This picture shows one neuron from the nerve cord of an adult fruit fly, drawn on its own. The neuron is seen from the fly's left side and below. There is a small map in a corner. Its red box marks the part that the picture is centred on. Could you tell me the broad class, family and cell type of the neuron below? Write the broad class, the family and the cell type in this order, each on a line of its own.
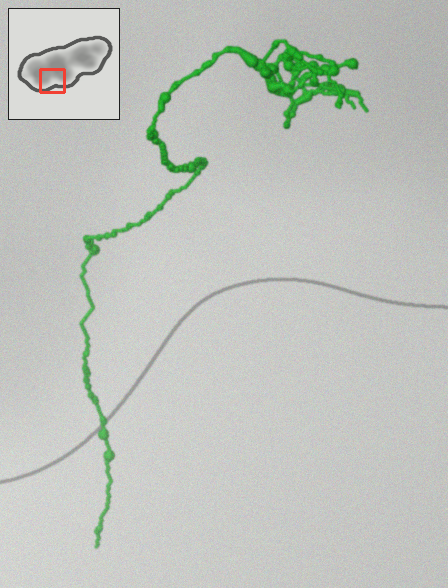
sensory neuron entering the nerve cord
class mechanosensory tactile
SNta18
